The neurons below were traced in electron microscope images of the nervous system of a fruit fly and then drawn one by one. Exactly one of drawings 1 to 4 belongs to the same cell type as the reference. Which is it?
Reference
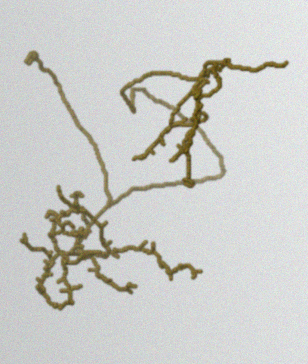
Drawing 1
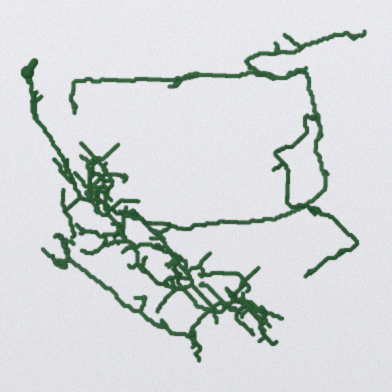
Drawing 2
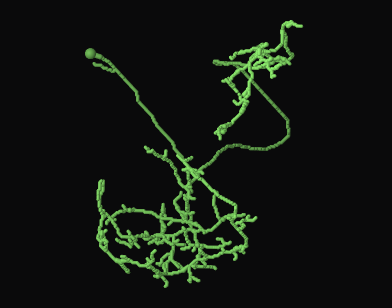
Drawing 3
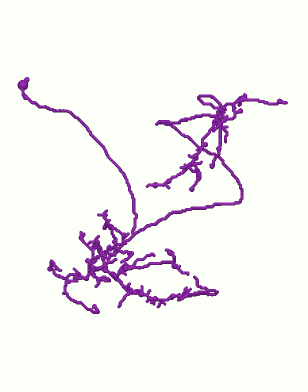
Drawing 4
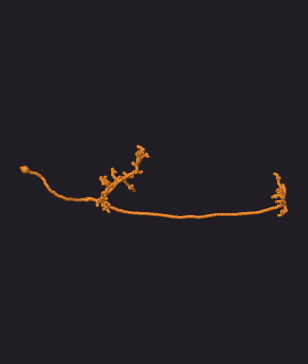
Drawing 3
